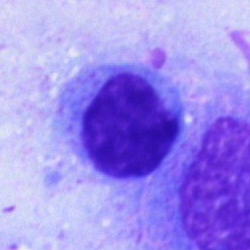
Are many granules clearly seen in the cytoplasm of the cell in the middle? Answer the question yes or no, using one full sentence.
No, within the cytoplasm of the cell there is no visible granule.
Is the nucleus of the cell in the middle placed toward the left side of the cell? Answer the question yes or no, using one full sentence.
No, its nucleus is placed toward the right side of the cell.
